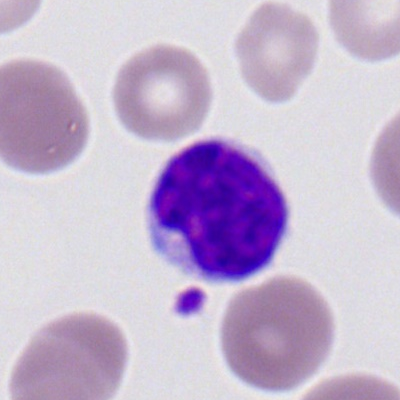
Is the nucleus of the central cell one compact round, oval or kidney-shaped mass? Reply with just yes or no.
Yes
